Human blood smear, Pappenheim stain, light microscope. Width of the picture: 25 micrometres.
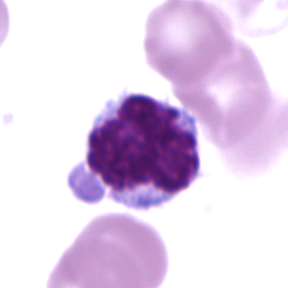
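Typical lymphocyte, stained peripheral blood smear, light microscope. Nucleus irregular and lumpy in outline, about 10 by 8 micrometres, filling most of the cell. Thin cytoplasmic rim, widest below the nucleus. Cell border ragged with fine hair-like projections.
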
